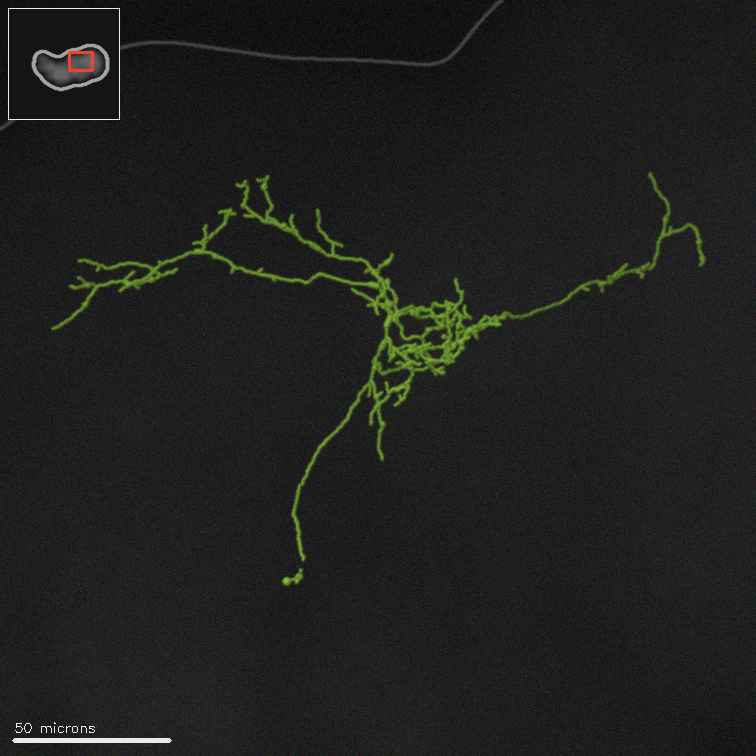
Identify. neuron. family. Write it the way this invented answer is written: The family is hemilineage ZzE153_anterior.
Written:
The family is hemilineage CREl1.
